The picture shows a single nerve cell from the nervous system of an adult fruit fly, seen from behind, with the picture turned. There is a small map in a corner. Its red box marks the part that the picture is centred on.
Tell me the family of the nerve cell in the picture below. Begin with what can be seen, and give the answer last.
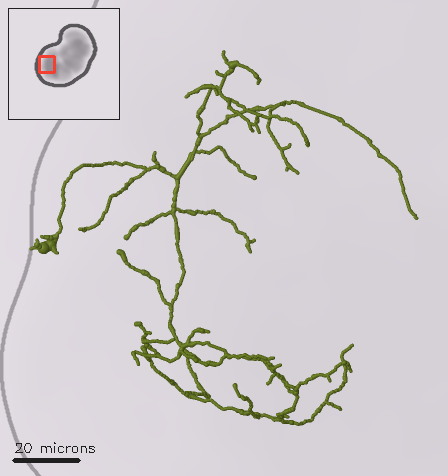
The cell body is on the left of the picture. From left to right in the picture it spans about 120 microns. The picture shows dozens of branch ends. Its broad class is nerve-cord intrinsic neuron. Its family is hemilineage 13A.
